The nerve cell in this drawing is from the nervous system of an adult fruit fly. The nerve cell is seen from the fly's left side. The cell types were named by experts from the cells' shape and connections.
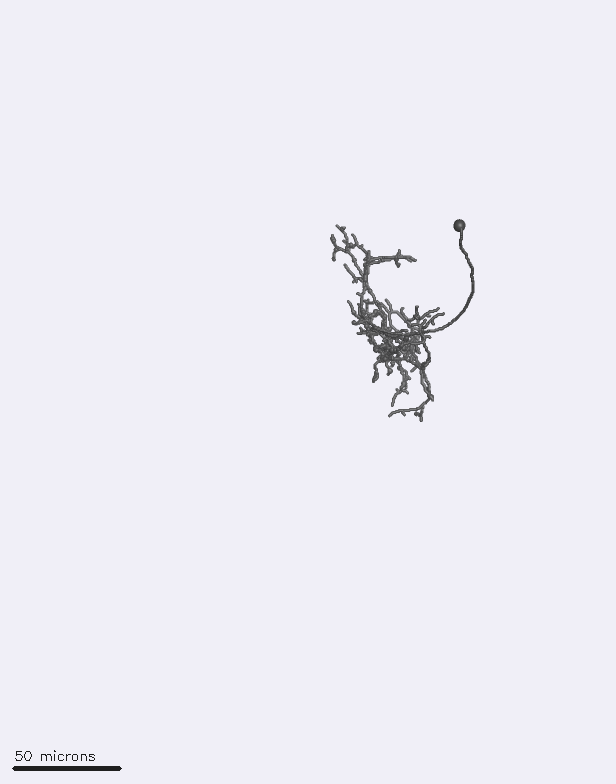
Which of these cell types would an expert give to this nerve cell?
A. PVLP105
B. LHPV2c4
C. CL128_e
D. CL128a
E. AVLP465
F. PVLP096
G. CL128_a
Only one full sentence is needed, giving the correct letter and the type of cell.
What option C names, CL128_e, is the cell type of the nerve cell.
